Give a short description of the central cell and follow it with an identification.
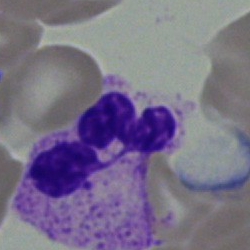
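First, the nucleus: it is divided into three lobes joined by narrow connections. Second, their position: the lobes lie in a curved row across the upper part of the cell. Third, the cytoplasm: abundant, pale pinkish-lilac, and filled with fine purple granules. Last, the name: segmented neutrophil.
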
